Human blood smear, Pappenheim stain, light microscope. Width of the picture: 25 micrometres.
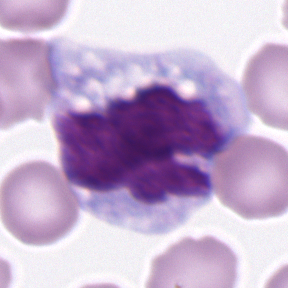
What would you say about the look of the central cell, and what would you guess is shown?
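First, the outline: irregular and angular rather than round. The nucleus lies in the middle and lower part, leaving the wider band of cytoplasm above. There I see small clear spots, but no coarse coloured granules. The cell is a monocyte.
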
